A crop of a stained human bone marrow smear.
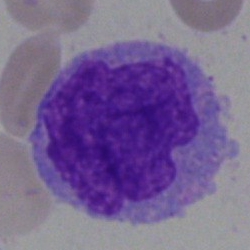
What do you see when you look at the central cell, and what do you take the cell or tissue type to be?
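Most of this central cell is taken up by its nucleus, where the dark purple chromatin has a mottled, lacy texture. The rim of cytoplasm is broadest on the right, and small blebs jut from the surface, clearest on that same side. It's a monocyte.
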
